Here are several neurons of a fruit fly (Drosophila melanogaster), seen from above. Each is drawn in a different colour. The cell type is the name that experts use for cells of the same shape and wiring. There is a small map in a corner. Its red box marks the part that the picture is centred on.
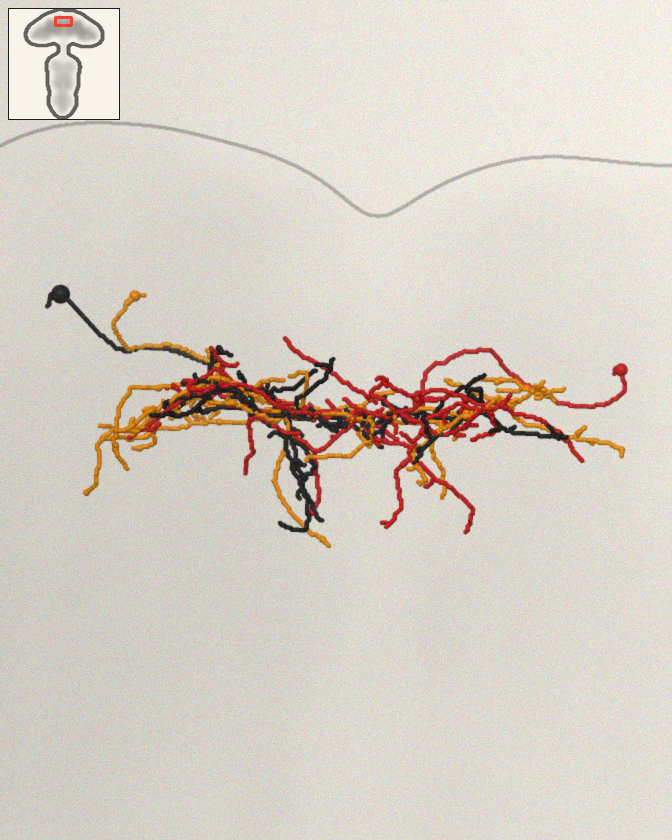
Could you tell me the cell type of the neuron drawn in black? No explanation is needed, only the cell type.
GNG425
